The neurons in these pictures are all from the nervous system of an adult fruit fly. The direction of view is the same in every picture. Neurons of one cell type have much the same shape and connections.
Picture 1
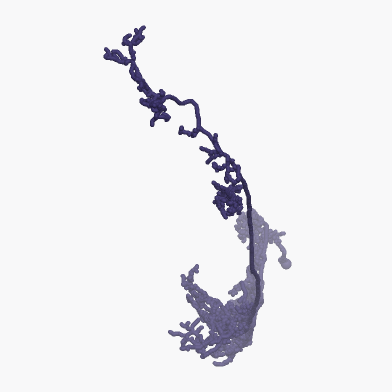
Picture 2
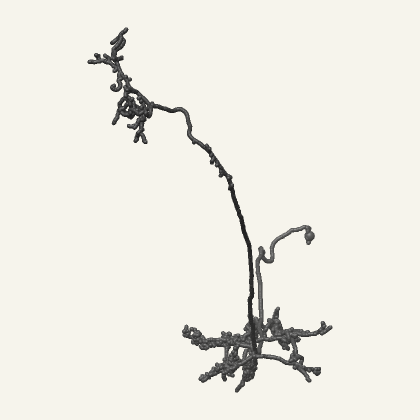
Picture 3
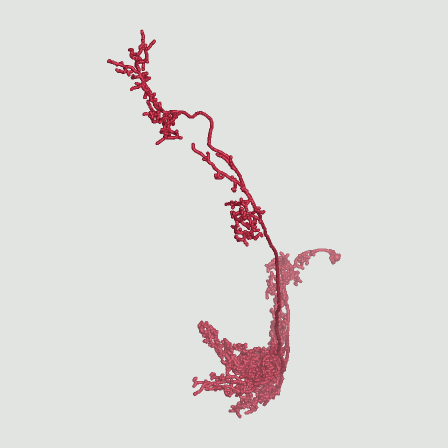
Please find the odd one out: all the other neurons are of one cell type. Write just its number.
2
